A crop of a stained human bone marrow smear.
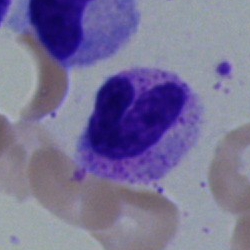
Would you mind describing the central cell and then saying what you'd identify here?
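I see a smooth outline, roughly round to oval. The nucleus is kidney-shaped, and a deep notch enters it from the upper edge. Fine purple granules are scattered through the cytoplasm, though I find no vacuoles. This one is a band neutrophil.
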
